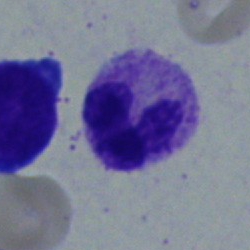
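Band neutrophil in the centre of a stained bone marrow smear. See how the nucleus curves into a horseshoe, its indentation facing the upper right, with dense, dark purple chromatin. Around it lies plenty of pale lilac-pink cytoplasm, and if you look closely you'll find fine purplish granules scattered evenly through it.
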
